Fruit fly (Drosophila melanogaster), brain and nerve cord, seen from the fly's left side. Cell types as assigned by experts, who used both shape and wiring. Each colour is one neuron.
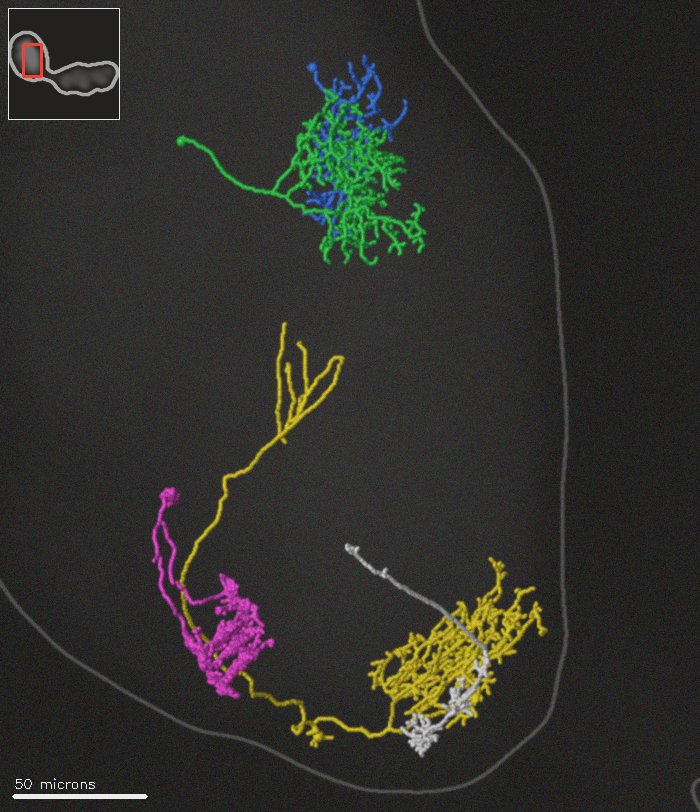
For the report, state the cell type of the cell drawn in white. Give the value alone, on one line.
Tm3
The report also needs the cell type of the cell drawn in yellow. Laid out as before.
MeLo1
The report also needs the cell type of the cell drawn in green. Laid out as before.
Dm1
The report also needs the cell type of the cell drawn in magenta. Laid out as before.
Dm9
